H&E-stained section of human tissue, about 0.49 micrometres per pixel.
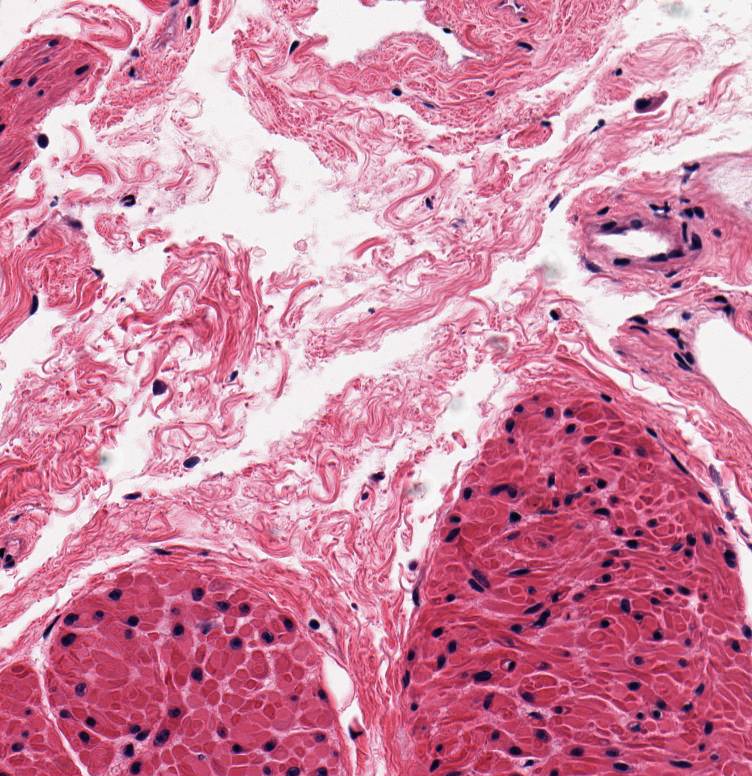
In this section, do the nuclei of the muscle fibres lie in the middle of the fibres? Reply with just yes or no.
Yes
